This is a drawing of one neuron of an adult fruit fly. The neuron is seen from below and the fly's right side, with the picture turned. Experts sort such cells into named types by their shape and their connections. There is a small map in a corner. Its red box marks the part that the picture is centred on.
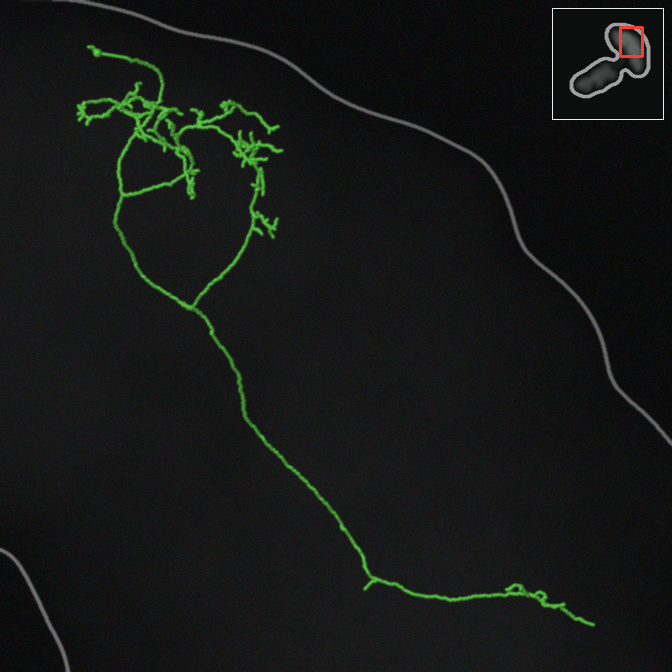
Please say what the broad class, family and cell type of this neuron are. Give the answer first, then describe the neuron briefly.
This is a central-brain intrinsic neuron. The family is hemilineage VLPd1. Its cell type is AVLP050. It lies in the brain. Its cell body lies at the upper left of the picture.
